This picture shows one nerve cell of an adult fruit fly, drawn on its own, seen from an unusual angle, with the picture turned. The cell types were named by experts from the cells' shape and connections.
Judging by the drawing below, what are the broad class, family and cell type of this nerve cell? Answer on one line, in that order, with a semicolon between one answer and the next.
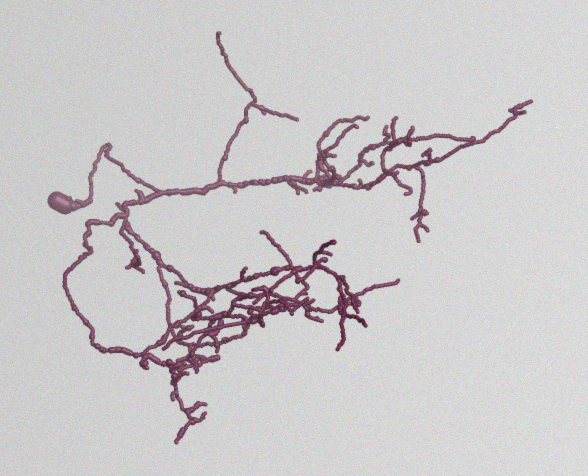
central-brain intrinsic neuron; hemilineage LB19; PS333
